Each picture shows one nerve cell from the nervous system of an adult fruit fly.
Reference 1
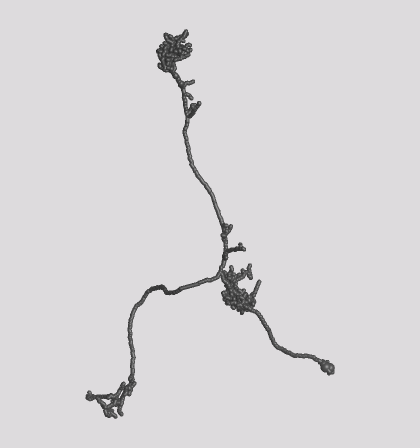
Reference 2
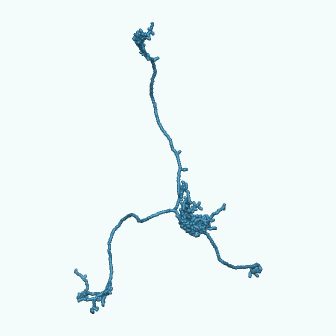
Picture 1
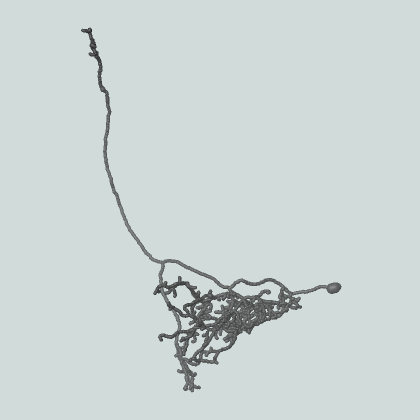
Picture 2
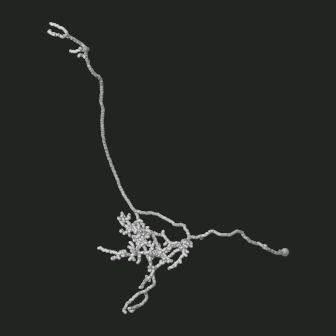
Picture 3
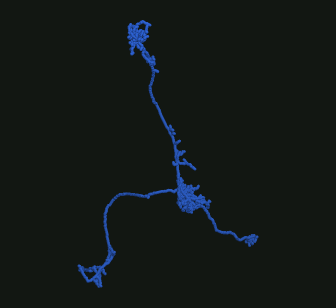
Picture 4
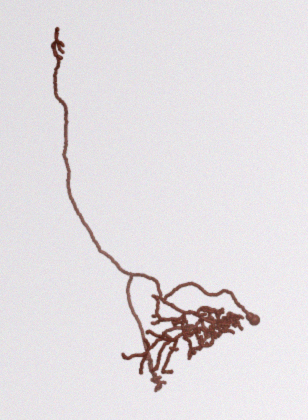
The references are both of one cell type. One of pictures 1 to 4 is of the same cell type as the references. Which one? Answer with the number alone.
3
